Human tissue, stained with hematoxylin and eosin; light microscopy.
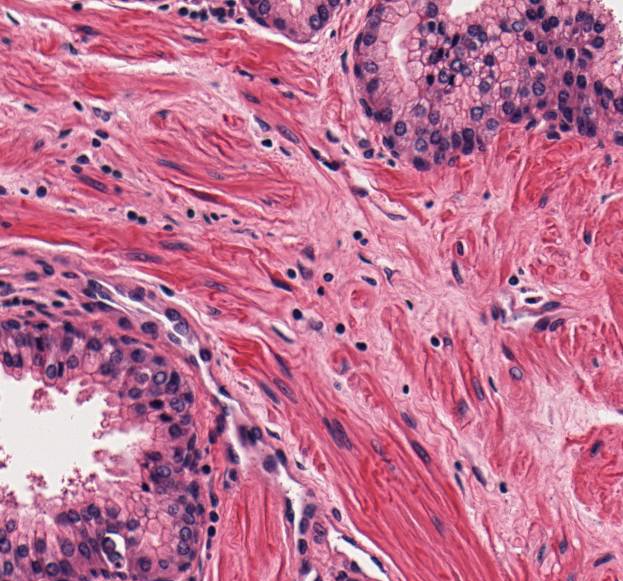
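Prostate, haematoxylin and eosin: glandular epithelium sits at upper right and lower left, split by a broad band of stroma running diagonally across. Note the tall lining cells with pale, finely clear cytoplasm. Most of the prostate stroma is bundles of smooth muscle cells, pink cytoplasm and elongated nuclei, the bundles mostly running from upper left toward lower right.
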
